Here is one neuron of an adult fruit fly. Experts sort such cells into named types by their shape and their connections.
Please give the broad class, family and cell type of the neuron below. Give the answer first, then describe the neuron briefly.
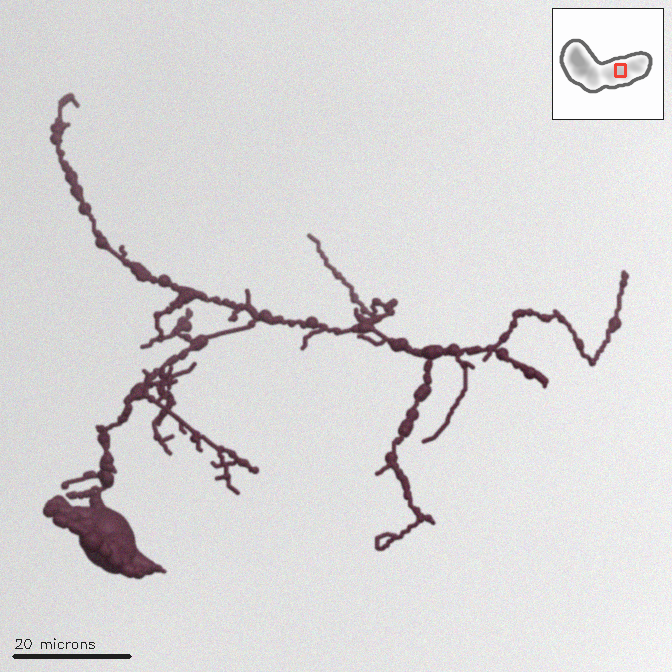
It is a motor neuron of the nerve cord. The family is hemilineage 15B. The cell type is MNml80. By the scale bar it is about 100 microns wide in this view. The picture shows dozens of branch ends.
